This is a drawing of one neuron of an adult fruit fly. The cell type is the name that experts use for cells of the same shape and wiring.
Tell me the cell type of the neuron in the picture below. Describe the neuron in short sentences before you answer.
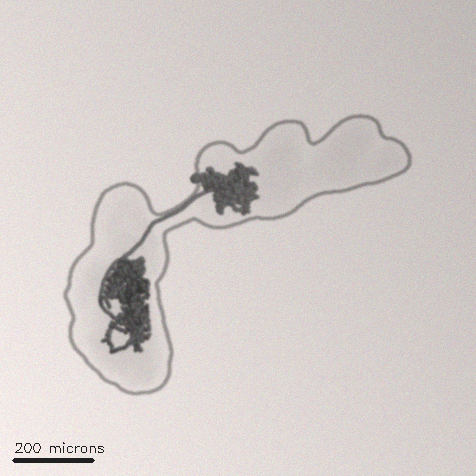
From top to bottom in the picture it spans about 500 microns. As drawn here it is about as wide as it is tall. This is an ascending neuron. It is of cell type AN07B004.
